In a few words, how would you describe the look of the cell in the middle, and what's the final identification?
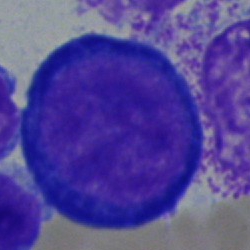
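Nearly the whole cell is nucleus, with just a thin deep-blue rim of cytoplasm inside a round, smooth outline. Its chromatin is fine and spread evenly across the nucleus. You're looking at a proerythroblast.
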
